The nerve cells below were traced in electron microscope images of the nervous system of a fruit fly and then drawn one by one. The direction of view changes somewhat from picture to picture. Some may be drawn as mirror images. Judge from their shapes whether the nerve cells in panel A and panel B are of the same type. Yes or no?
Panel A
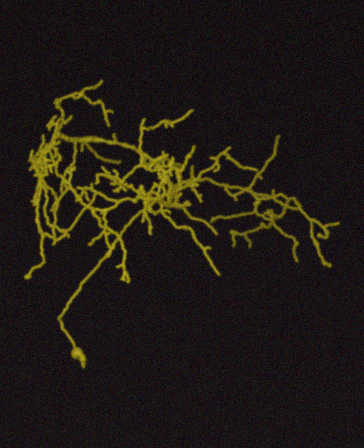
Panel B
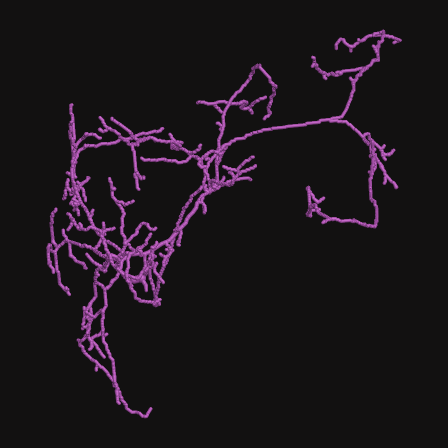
yes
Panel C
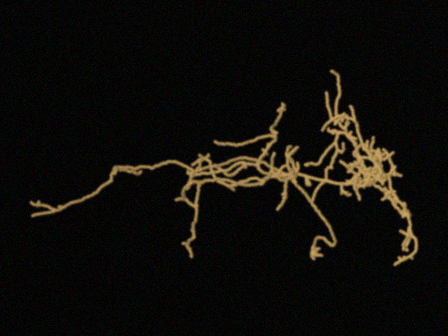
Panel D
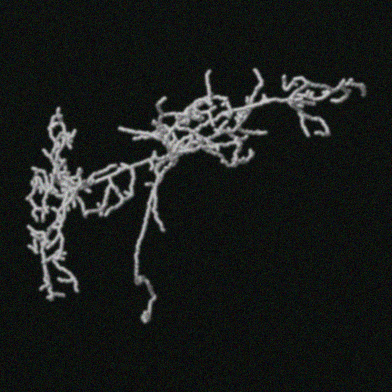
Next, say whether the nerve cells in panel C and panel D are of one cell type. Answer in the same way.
no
